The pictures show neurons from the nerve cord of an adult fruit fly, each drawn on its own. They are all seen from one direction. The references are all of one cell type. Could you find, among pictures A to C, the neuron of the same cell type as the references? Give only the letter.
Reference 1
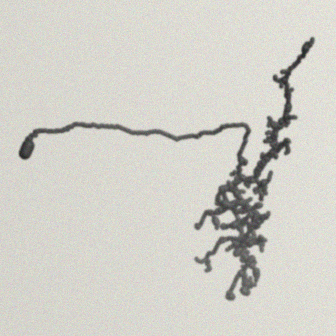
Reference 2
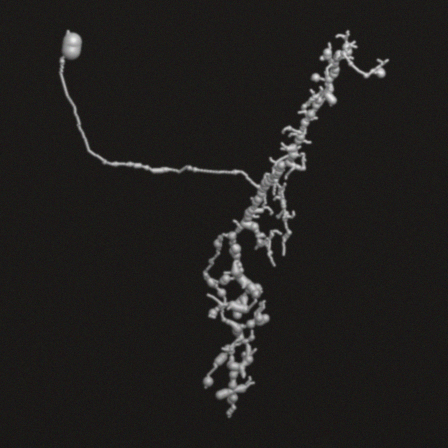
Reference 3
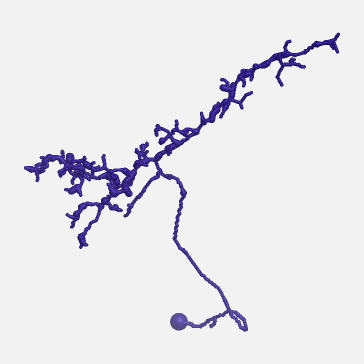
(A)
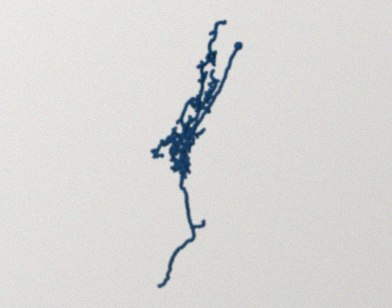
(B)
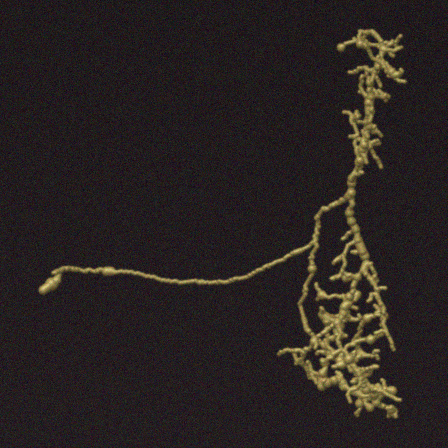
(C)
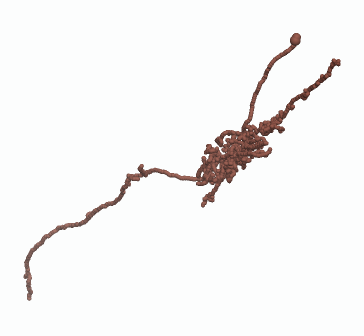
B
